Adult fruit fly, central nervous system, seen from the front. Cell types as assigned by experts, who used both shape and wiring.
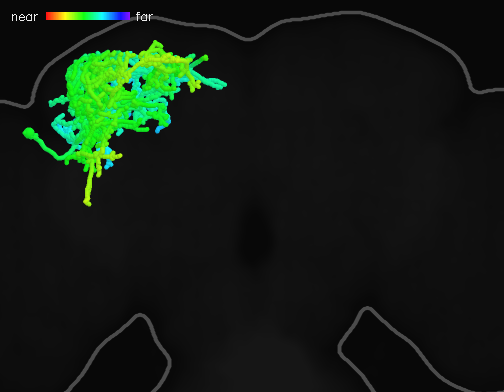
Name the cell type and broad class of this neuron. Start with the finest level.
SLP230; central-brain intrinsic neuron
